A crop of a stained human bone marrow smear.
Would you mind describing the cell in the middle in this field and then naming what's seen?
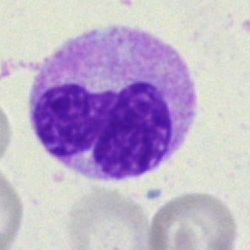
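A round, smooth outline bounds the cell. The nucleus occupies the lower half of the cell. Its chromatin is dark purple and clumped, with paler patches between the clumps. No vacuoles are seen in the cytoplasm. The cell shown is a band neutrophil.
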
